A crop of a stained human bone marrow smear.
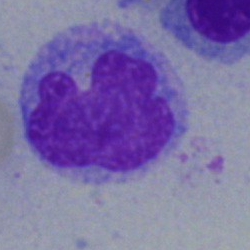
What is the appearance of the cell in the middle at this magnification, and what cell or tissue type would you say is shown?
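The cell has a roughly round outline. Its nucleus fills most of the cell, leaving a moderate rim of cytoplasm, and a deep notch cuts into the upper edge of the nucleus. No distinct nucleolus is visible. This is a monocyte.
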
